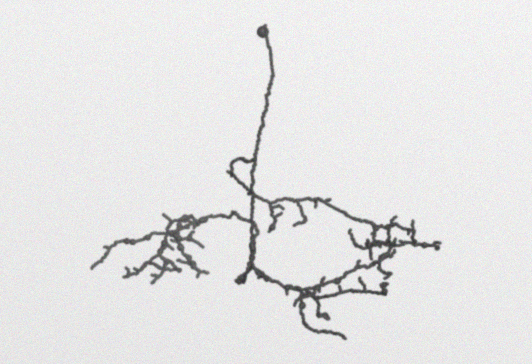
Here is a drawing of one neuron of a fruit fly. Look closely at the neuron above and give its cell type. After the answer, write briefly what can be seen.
Its cell type is CB1252. Its broad class is central-brain intrinsic neuron. The cell body can be seen at the top of the picture. Dozens of branch ends can be seen.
